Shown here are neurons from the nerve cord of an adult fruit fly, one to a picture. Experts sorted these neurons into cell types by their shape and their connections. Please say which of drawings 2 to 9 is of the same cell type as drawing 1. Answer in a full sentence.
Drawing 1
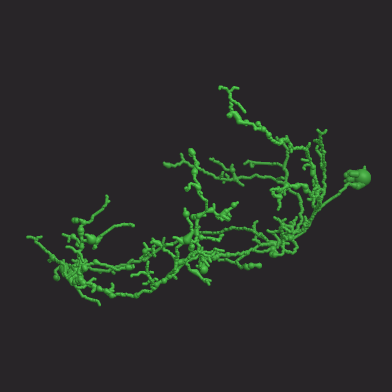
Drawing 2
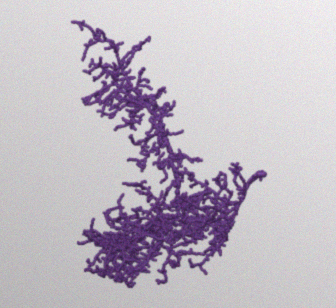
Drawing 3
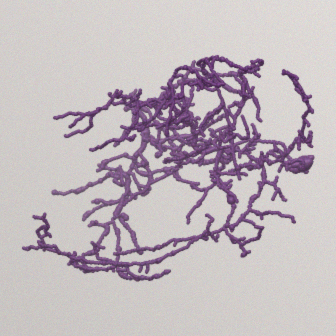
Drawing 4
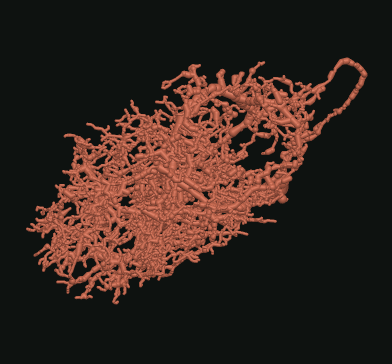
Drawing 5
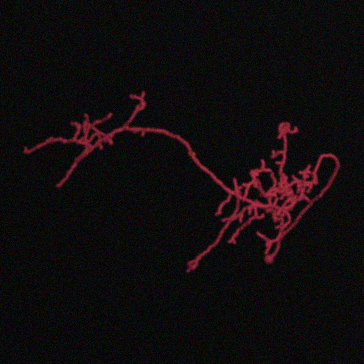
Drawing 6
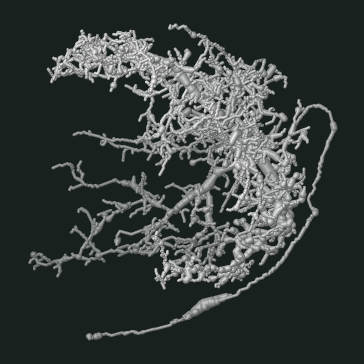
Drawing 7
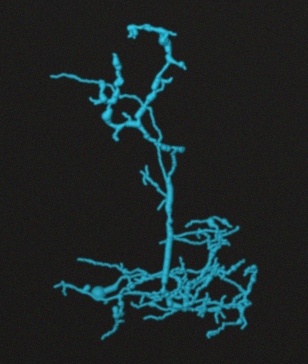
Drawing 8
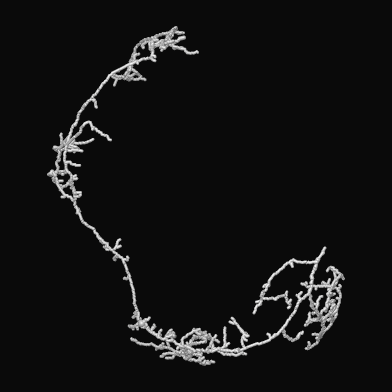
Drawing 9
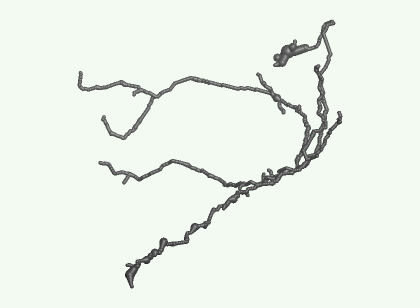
Drawing 9 shows a neuron of the same cell type.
